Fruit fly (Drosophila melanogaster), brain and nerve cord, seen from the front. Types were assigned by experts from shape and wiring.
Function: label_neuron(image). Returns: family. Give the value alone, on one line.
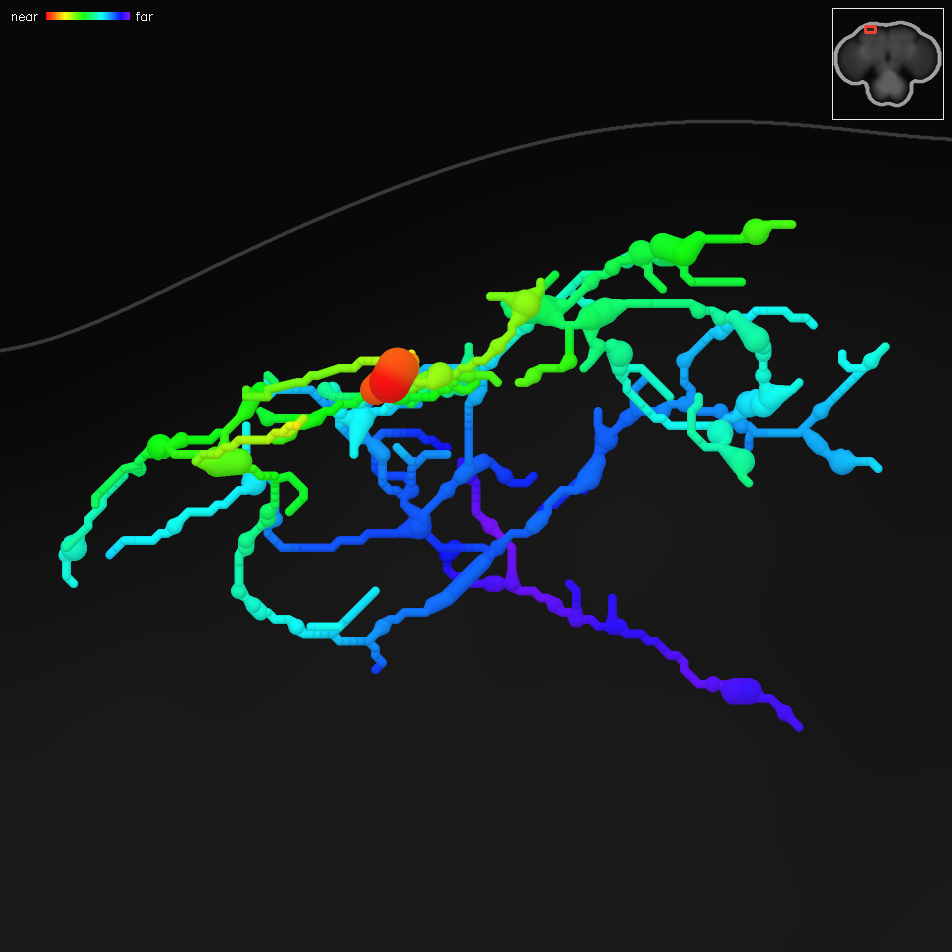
hemilineage LHd2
